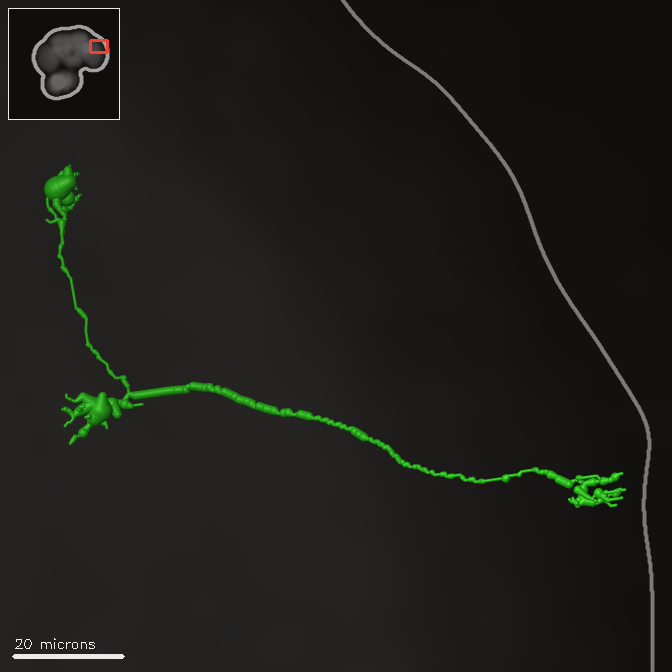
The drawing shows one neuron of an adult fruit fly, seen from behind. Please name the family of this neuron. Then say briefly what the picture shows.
The family is T. Its broad class is optic-lobe intrinsic neuron. The cell body is at the upper left of the picture. By the scale bar it is about 110 microns wide in this view.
